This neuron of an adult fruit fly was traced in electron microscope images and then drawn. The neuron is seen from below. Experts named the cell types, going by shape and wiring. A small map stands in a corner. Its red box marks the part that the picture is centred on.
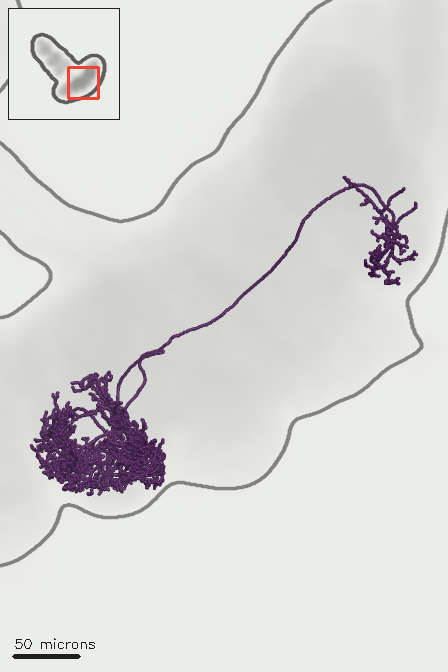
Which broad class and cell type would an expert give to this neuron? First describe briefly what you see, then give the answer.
By the scale bar it is about 300 microns wide in this view. Dozens of branch ends can be seen. It is a central-brain intrinsic neuron. Its cell type is AVLP023.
